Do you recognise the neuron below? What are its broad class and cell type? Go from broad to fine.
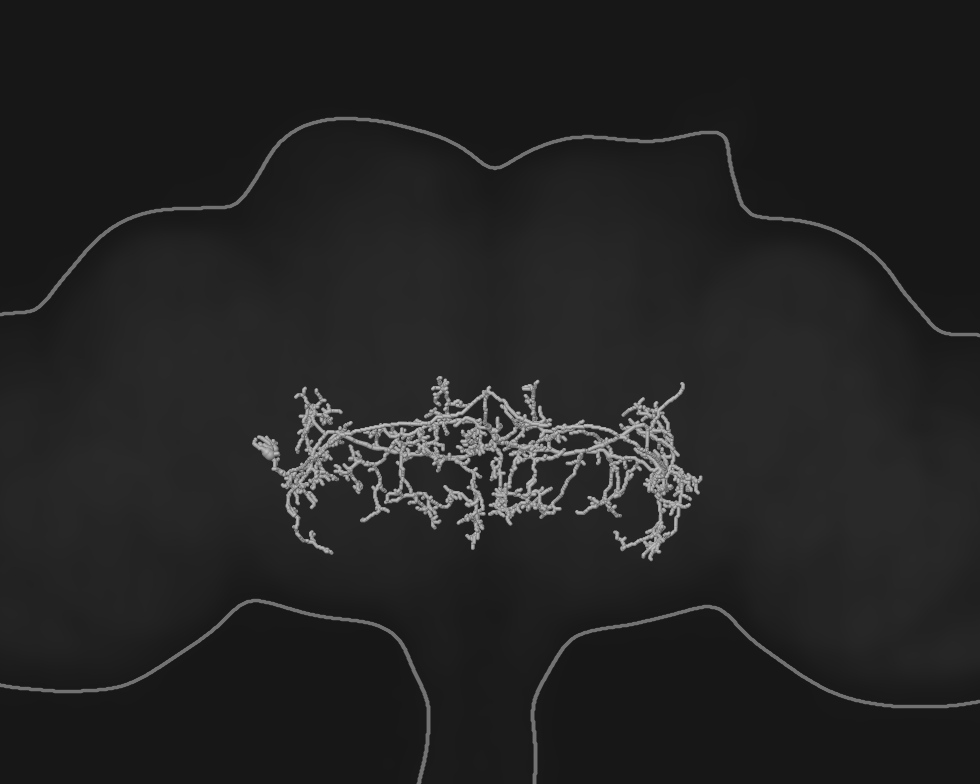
central-brain intrinsic neuron; GNG113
